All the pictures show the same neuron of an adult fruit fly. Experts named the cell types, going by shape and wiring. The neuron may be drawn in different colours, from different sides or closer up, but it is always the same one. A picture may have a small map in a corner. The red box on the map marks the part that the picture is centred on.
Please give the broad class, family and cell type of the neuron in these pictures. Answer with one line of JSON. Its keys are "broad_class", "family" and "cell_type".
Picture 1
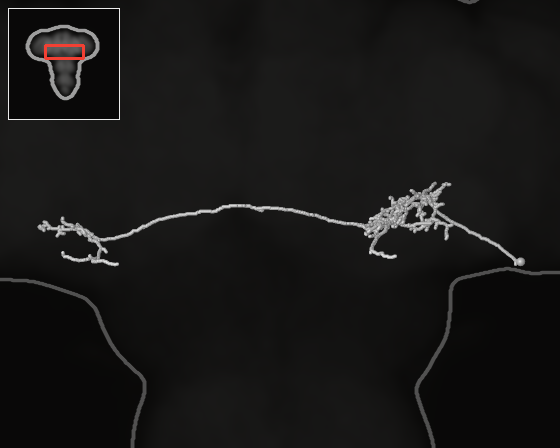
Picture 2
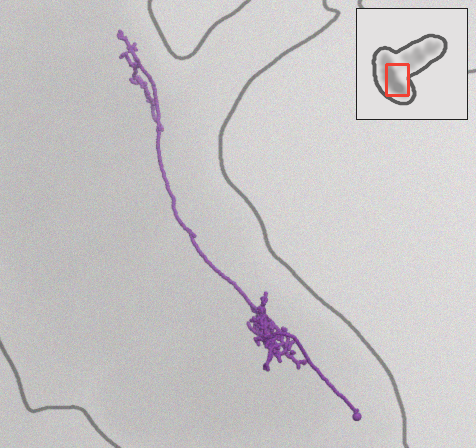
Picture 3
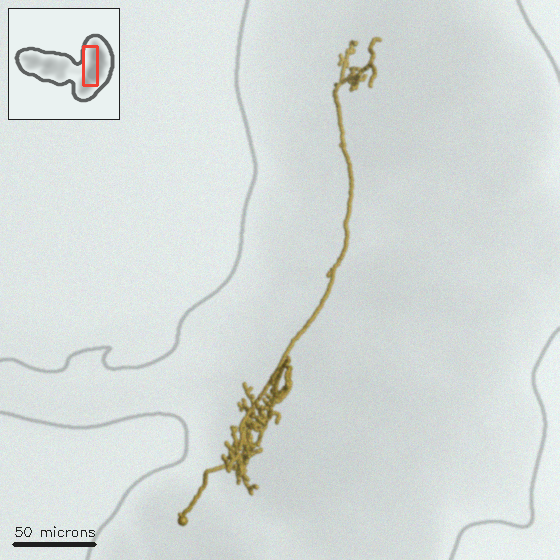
{"broad_class": "central-brain intrinsic neuron", "family": "hemilineage VPNp&v1_posterior", "cell_type": "PLP156"}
